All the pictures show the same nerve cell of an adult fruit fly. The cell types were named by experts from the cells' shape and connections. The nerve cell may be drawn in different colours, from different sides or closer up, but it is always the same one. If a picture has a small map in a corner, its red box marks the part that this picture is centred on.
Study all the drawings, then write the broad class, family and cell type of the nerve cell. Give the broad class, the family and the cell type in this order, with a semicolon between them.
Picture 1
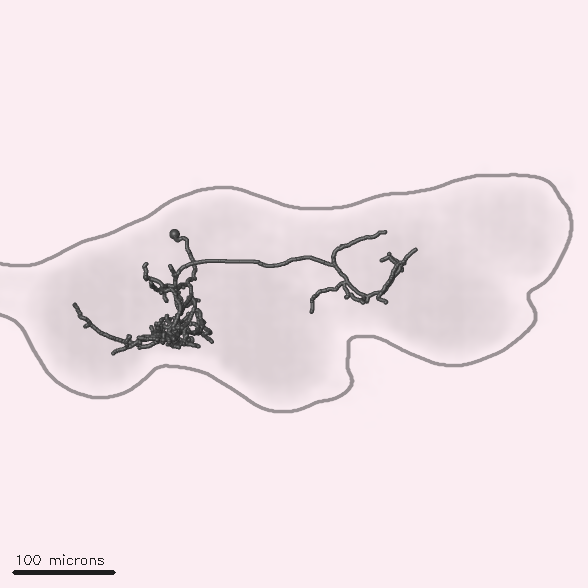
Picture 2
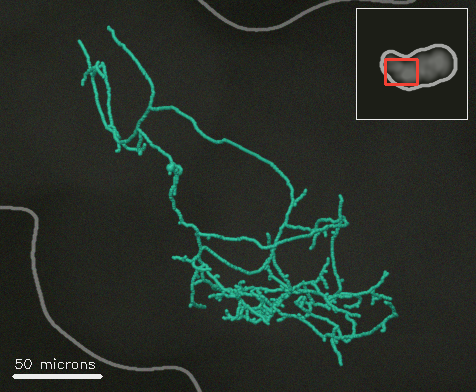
nerve-cord intrinsic neuron; hemilineage 17A; IN17A087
